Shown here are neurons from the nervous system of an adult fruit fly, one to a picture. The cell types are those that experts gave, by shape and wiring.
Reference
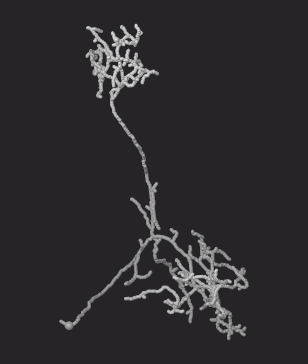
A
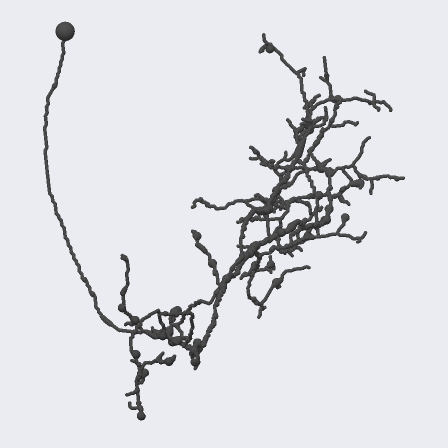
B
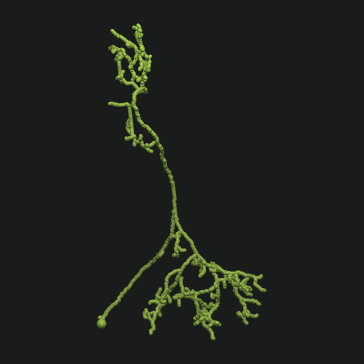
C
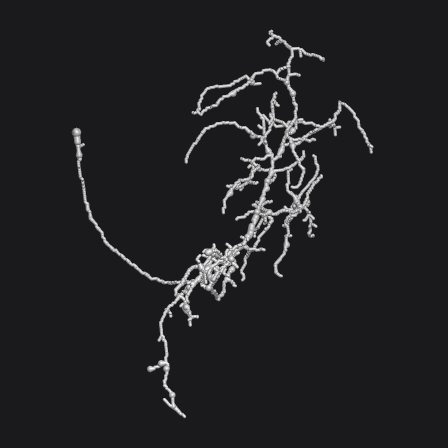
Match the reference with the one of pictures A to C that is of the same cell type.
Picture C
